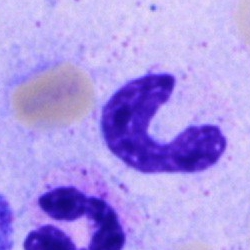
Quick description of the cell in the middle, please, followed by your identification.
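Chromatin dense, dark purple, coarsely clumped. Cytoplasm very pale, barely standing out from the background. Fine pinkish-violet granules scattered in the cytoplasm around the nucleus. Outer cell edge indistinct against the background. Cell: band neutrophil.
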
